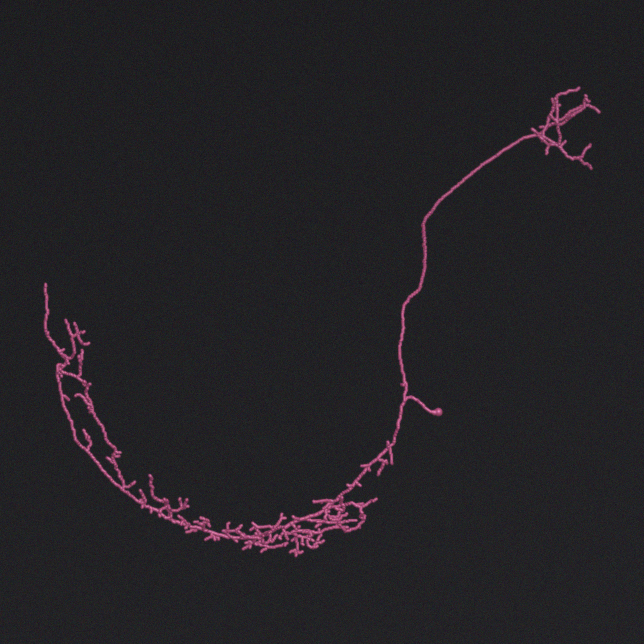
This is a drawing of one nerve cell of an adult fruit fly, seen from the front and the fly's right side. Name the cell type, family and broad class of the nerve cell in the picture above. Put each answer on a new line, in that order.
MeVP7
MeVP
visual projection neuron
